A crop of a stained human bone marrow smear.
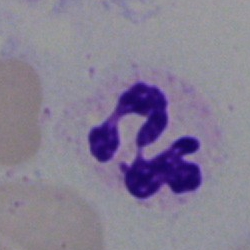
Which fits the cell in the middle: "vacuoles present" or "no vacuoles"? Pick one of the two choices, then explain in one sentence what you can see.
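No vacuoles. No vacuoles are seen in the cytoplasm.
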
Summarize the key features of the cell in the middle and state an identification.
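Notice how the nucleus is divided into several lobes, held together by thin strands. Its chromatin is dark purple and densely clumped. Around it there's plenty of cytoplasm, pale pinkish-lilac, holding fine, faint lilac granules. What you're looking at is a segmented neutrophil.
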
